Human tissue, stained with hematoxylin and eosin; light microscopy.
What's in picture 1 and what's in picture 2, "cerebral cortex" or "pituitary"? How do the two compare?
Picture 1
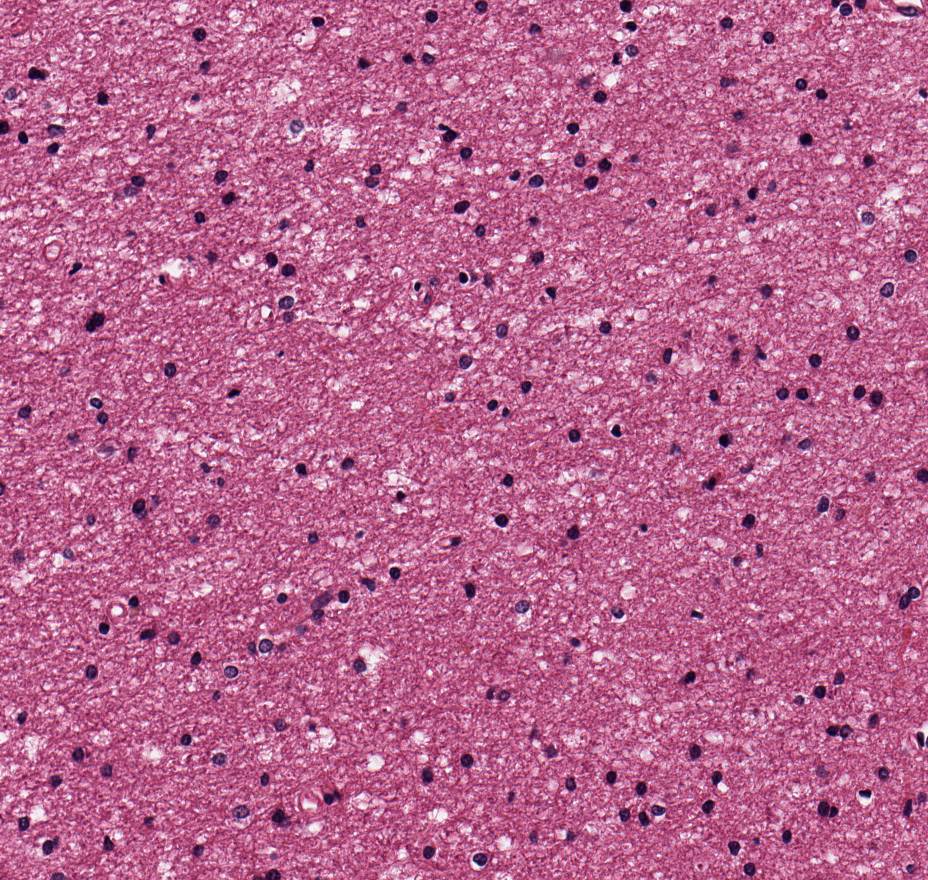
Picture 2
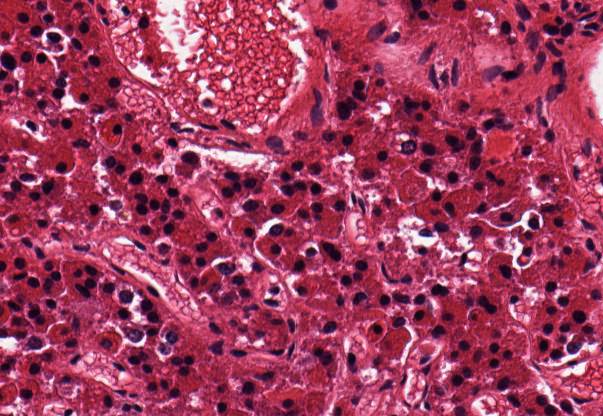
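So, as I see it, picture 1 is cerebral cortex and picture 2 is pituitary. In the cerebral cortex, the whole field is a uniform fine fibrillary pink matrix, with single nuclei scattered through it and no organised units. Most of those nuclei are small, round and dark, and they spread fairly evenly rather than clustering. A minority, I notice, are paler and slightly larger. Turning to the pituitary, most of the field holds solid sheets and nests of cells divided by thin fibrovascular strands. The main cells are polygonal, with abundant, deeply eosinophilic, granular cytoplasm. Up in the right corner there is pink fibrous stroma with elongated spindle-shaped nuclei. And I can find no fat cells anywhere in that field.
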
